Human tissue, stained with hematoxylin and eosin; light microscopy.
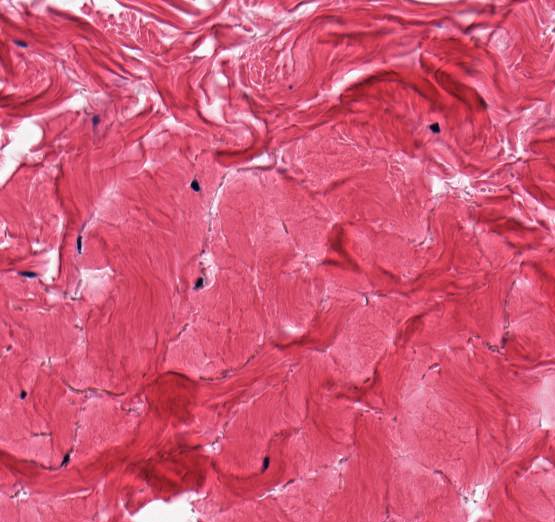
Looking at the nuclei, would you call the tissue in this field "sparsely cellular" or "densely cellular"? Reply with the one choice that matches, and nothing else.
Sparsely cellular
